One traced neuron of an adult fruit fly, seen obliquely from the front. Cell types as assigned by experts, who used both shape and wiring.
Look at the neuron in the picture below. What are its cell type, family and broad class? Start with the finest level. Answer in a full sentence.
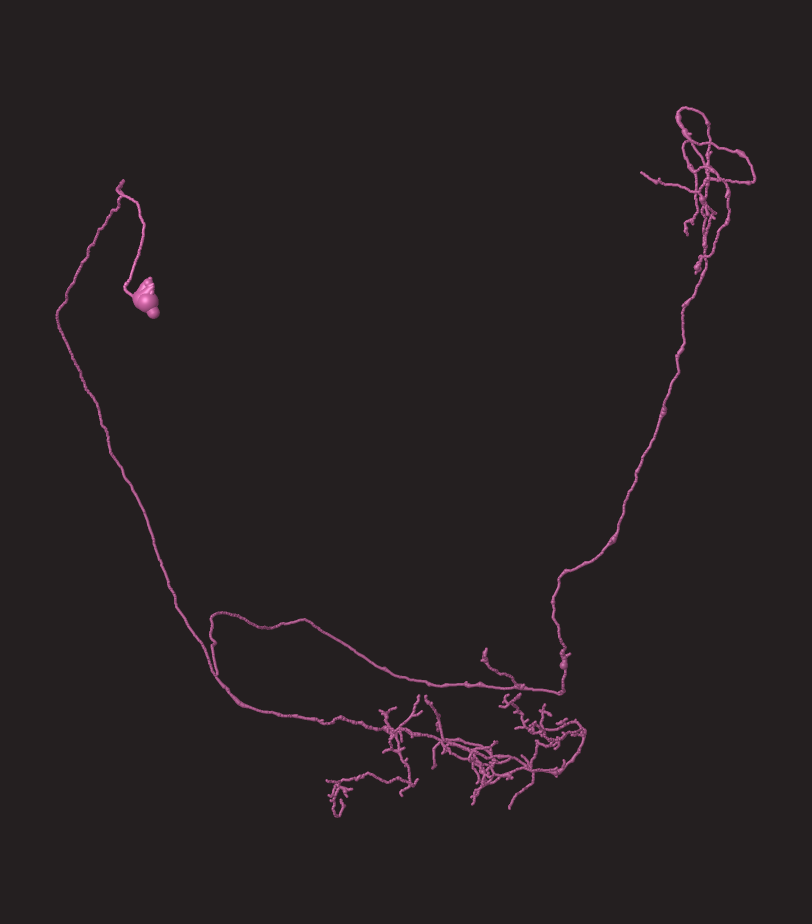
Type WEDPN8B of hemilineage WEDd1, a central-brain intrinsic neuron.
